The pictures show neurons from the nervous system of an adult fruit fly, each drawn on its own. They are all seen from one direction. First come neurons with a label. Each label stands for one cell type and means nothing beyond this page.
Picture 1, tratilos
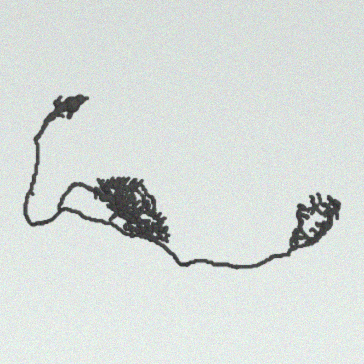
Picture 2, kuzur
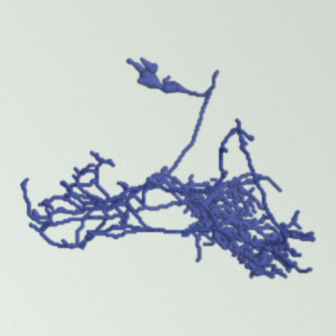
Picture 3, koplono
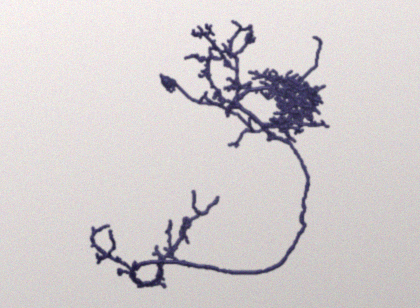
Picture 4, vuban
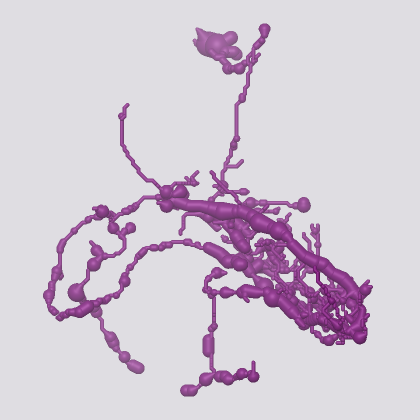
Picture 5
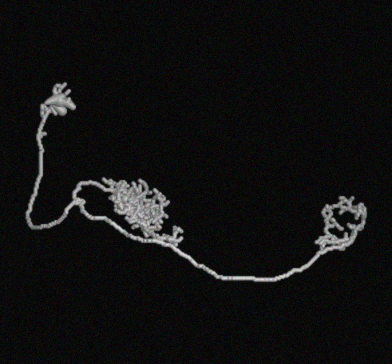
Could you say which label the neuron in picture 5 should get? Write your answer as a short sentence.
It belongs to tratilos.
